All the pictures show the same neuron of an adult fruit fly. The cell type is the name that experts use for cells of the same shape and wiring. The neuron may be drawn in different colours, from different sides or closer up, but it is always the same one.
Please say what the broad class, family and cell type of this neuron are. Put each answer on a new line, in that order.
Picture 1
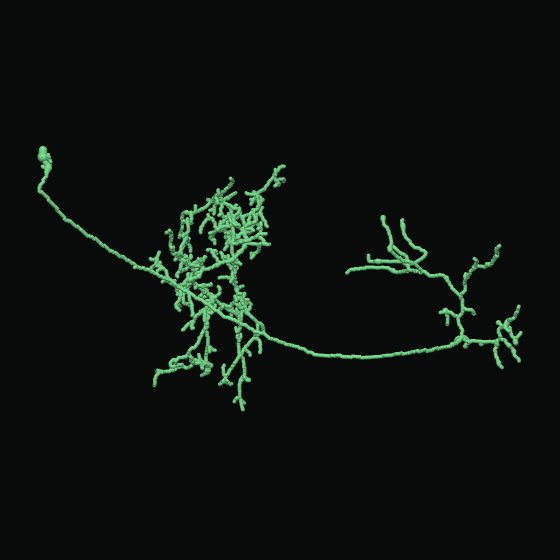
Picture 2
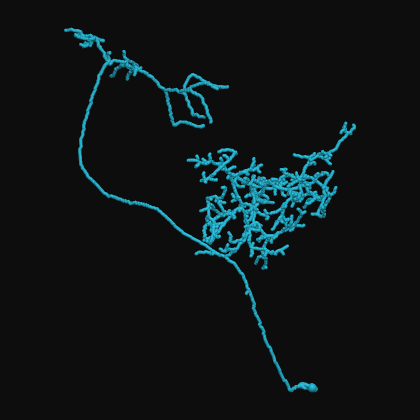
central-brain intrinsic neuron
hemilineage VLPl&p1_posterior
AVLP494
